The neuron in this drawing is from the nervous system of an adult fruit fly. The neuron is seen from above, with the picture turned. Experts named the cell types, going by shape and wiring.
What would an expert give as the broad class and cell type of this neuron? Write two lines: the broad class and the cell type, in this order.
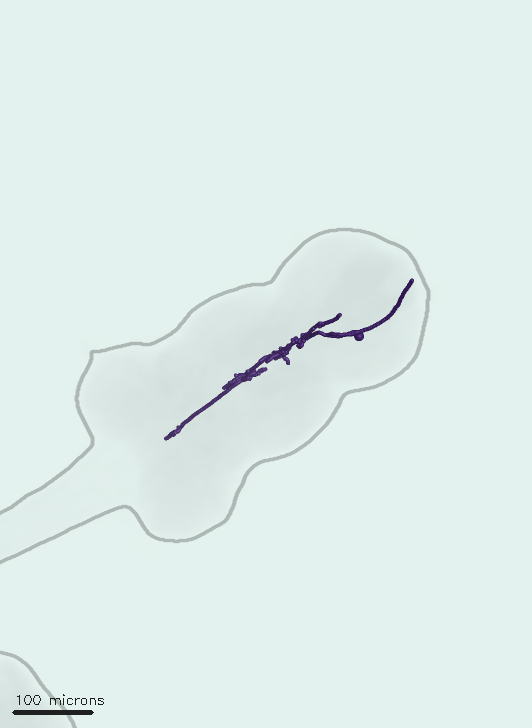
efferent neuron of the nerve cord
ENXXX226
